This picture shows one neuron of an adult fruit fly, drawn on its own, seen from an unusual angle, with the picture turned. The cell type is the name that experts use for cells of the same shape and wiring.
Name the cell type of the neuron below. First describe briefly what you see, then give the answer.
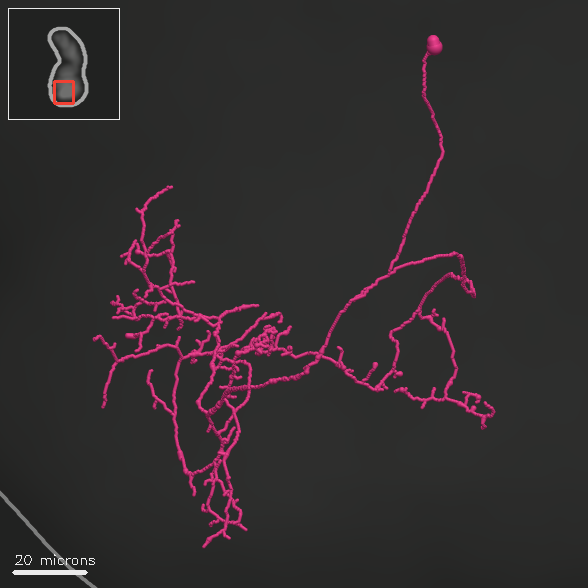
The cell body is at the upper right of the picture. By the scale bar it is about 140 microns tall in this view. Dozens of branch ends can be seen. It is a central-brain intrinsic neuron. It is of cell type SMP567.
